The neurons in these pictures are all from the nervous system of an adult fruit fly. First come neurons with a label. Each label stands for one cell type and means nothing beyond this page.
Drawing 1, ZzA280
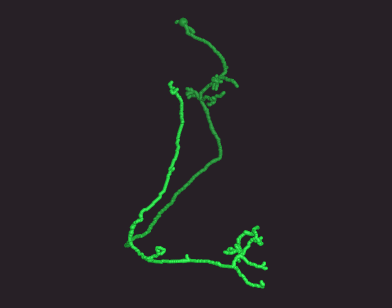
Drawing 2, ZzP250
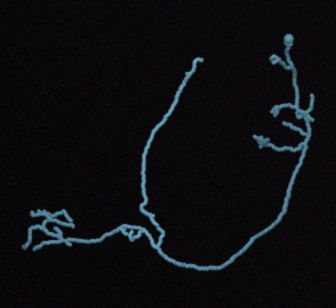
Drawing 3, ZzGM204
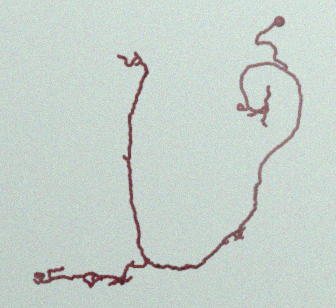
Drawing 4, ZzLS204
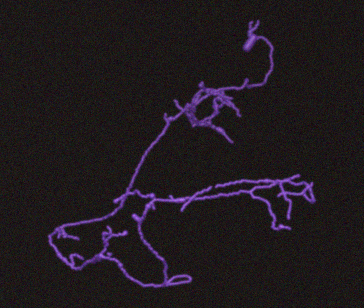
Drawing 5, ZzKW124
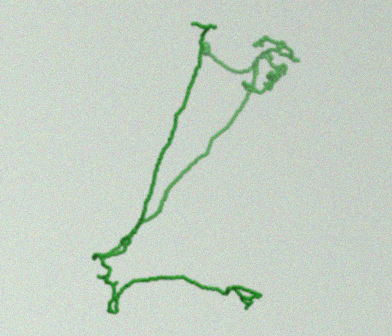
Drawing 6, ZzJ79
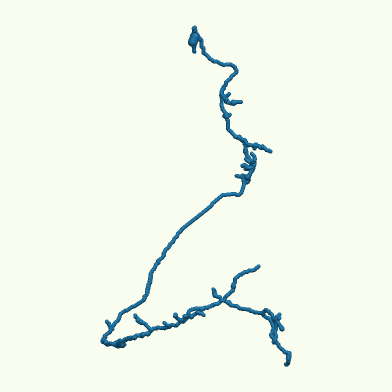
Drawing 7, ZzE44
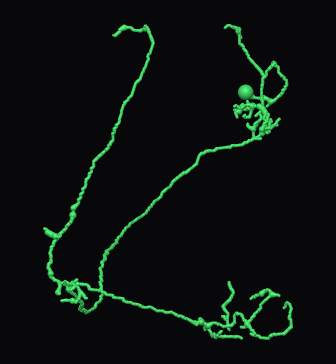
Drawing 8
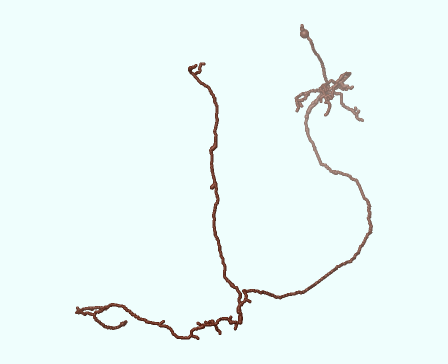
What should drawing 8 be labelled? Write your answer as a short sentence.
It belongs to ZzKW124.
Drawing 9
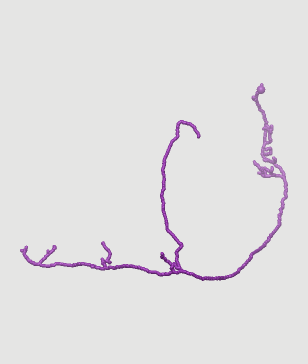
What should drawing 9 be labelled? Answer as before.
It belongs to ZzE44.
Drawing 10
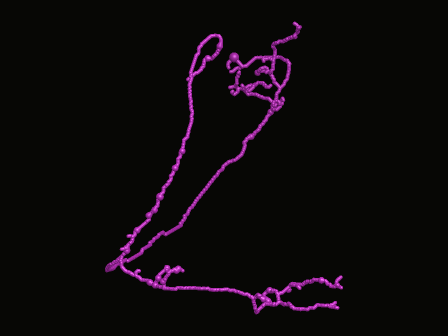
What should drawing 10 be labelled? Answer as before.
It belongs to ZzE44.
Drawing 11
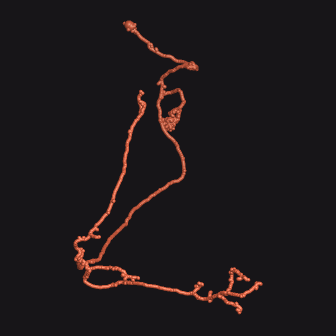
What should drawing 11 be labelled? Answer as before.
It belongs to ZzE44.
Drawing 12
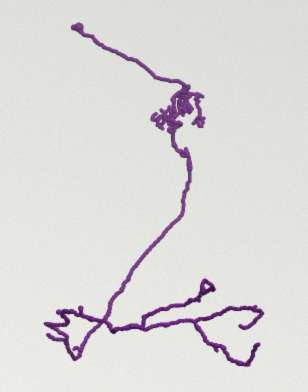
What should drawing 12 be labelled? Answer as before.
It belongs to ZzJ79.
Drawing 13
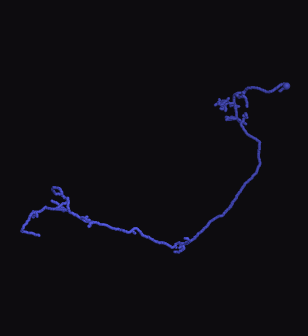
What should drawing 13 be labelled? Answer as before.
It belongs to ZzJ79.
